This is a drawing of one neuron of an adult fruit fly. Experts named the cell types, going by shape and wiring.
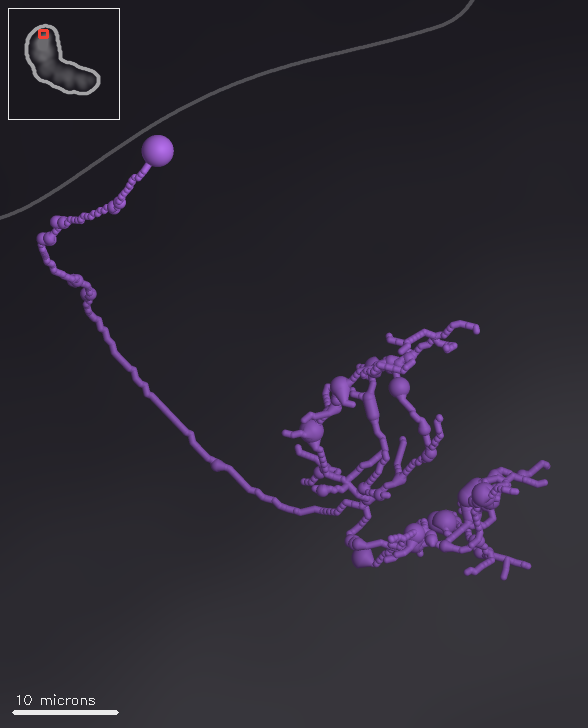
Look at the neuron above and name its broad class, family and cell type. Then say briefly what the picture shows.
This is an optic-lobe intrinsic neuron. Its family is Mi. Its cell type is Mi17. The cell body is at the upper left of the picture. By the scale bar it is about 50 microns wide in this view.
